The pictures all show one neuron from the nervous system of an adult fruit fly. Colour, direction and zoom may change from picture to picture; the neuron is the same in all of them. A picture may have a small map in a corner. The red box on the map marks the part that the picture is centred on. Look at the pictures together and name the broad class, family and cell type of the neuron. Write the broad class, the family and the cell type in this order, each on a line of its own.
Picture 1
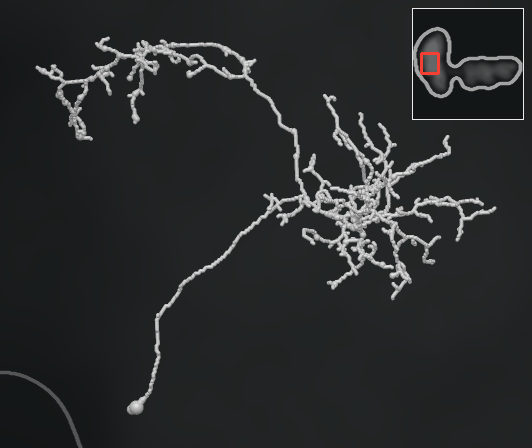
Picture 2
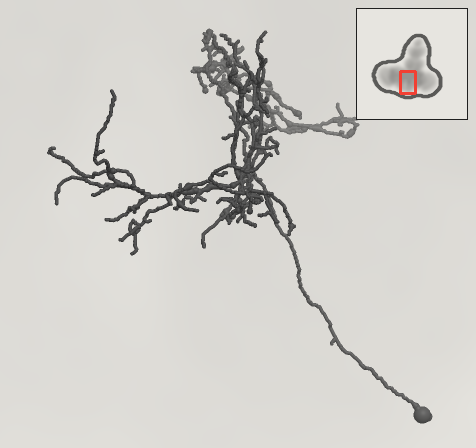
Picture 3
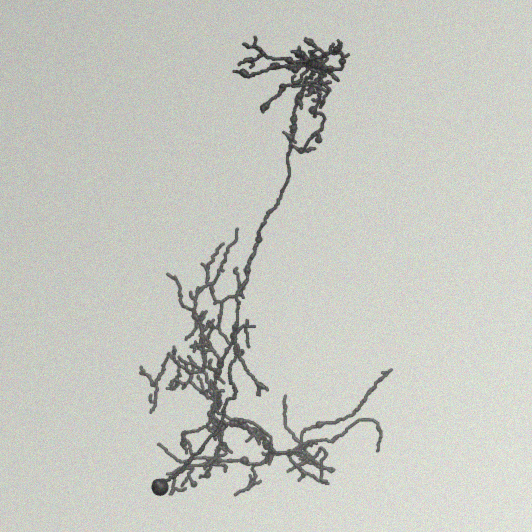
central-brain intrinsic neuron
hemilineage FLAa1
CB2620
